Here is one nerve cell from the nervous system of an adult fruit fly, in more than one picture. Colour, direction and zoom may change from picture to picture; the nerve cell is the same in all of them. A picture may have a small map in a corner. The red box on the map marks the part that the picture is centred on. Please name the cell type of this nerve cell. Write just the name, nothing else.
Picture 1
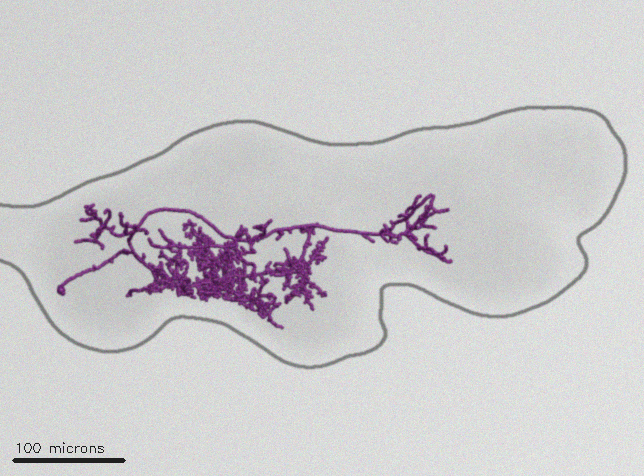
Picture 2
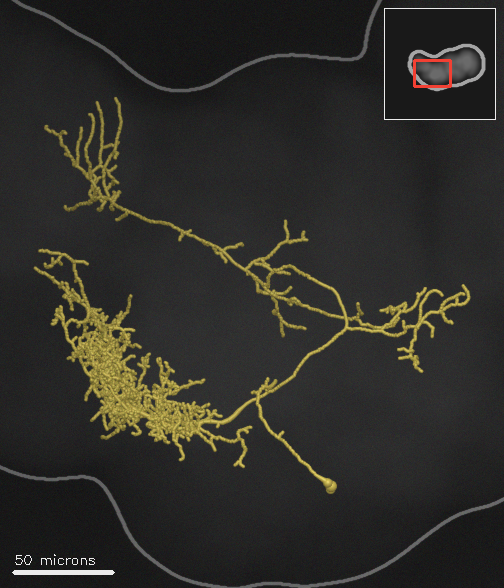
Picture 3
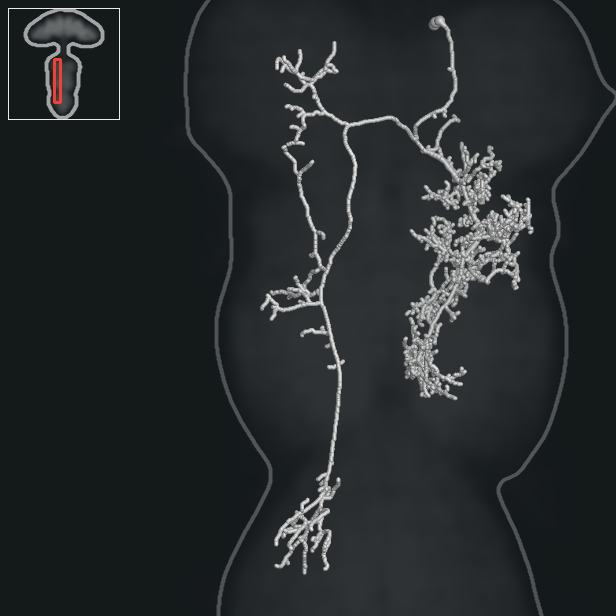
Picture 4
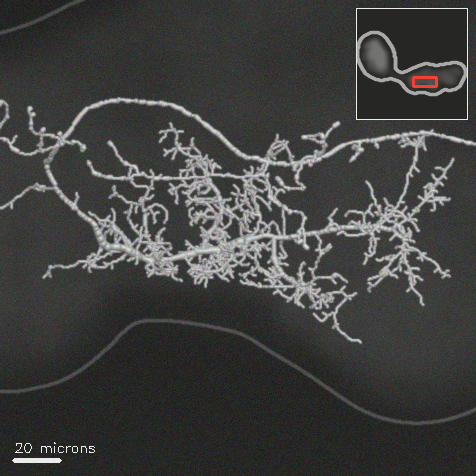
IN07B012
